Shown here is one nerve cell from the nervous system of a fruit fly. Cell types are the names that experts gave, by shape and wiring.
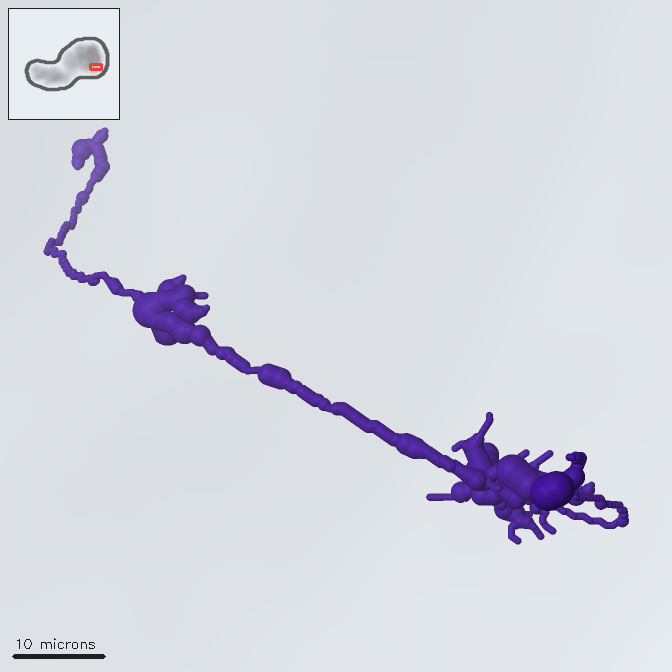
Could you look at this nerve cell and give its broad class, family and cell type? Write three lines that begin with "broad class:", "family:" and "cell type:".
broad class: optic-lobe intrinsic neuron
family: Tm
cell type: Tm1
